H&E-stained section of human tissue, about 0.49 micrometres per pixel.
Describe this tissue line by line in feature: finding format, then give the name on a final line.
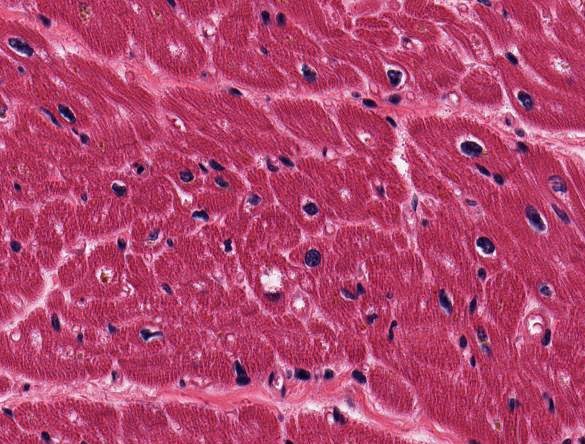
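Fibres: closely packed, deeply eosinophilic muscle, no fat cells
Layout: branching and interlocking, running several ways, not one parallel sheet
Nuclei: several enlarged, darkly stained, clearest on the right
Around some nuclei: a pale clear zone with fine golden-brown granules
Tissue: left ventricle of the heart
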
